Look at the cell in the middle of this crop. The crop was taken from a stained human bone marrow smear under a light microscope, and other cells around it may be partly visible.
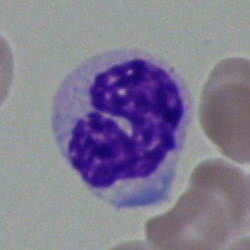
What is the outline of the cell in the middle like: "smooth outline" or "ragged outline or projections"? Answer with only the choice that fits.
Smooth outline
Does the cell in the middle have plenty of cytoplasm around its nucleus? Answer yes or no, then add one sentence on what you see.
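No. The nucleus fills most of the cell.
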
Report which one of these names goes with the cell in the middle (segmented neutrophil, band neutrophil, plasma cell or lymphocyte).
segmented neutrophil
